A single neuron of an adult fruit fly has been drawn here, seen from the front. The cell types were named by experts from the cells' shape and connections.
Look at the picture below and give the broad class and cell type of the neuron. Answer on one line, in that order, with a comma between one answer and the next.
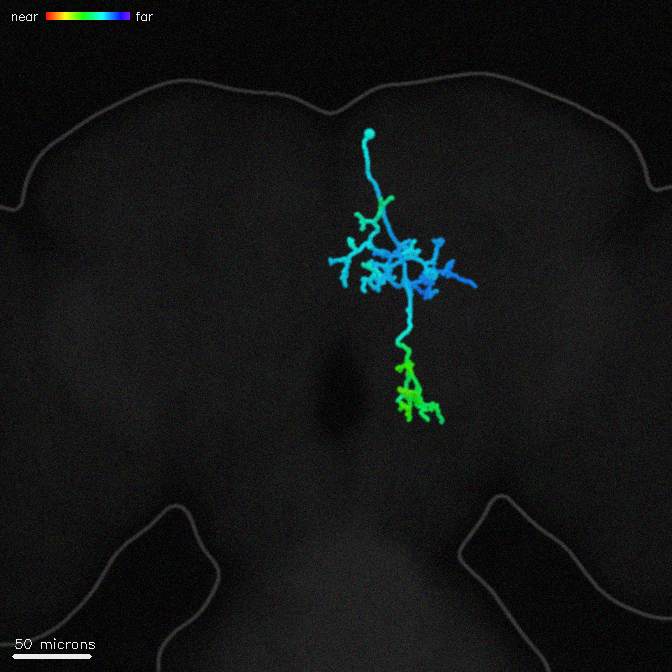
central-brain intrinsic neuron, IB032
